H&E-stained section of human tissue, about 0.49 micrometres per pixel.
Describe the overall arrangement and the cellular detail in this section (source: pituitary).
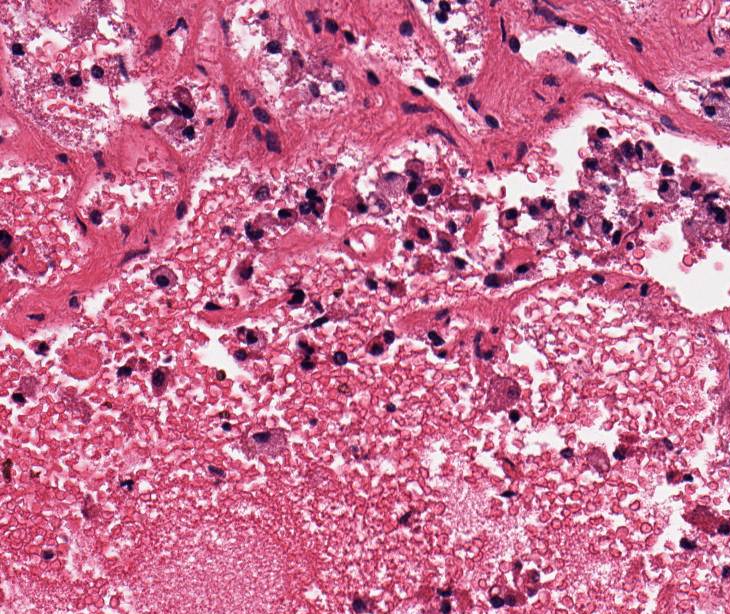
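Start at the top: bands of pink fibrous tissue with elongated dark nuclei run across the upper part of the field. Now move to the centre, where scattered cells with small round dark nuclei lie among the red blood cells. At the lower left, also among the red blood cells, is a pale pink, finely granular area with few cells. You won't find epithelium anywhere in the field.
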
